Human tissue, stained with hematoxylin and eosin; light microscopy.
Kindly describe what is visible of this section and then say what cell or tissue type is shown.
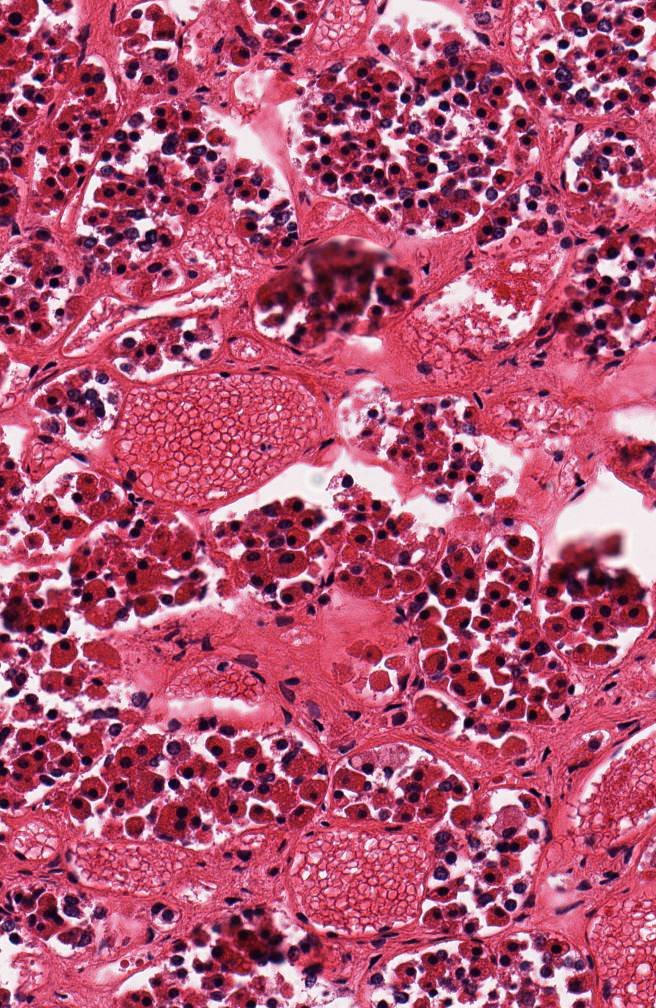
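Across the field, cells gather in rounded nests between thin pink septa. Most of these cells have deep red, granular cytoplasm and a round, dark nucleus. Notice that several nests, among them one left of centre in the upper half and one in the lower middle, are made of pale cells whose sharp borders form a honeycomb. The septa carry elongated, spindle-shaped nuclei. This is pituitary.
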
